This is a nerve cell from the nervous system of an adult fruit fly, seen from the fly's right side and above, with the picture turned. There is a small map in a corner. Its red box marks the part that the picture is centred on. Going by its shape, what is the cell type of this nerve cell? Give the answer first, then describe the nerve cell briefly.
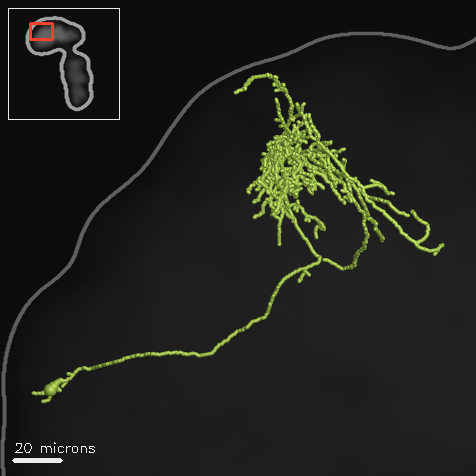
The cell type is LAL002. Its broad class is central-brain intrinsic neuron. The cell body is at the lower left of the picture. From left to right in the picture it spans about 180 microns. The picture shows dozens of branch ends.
